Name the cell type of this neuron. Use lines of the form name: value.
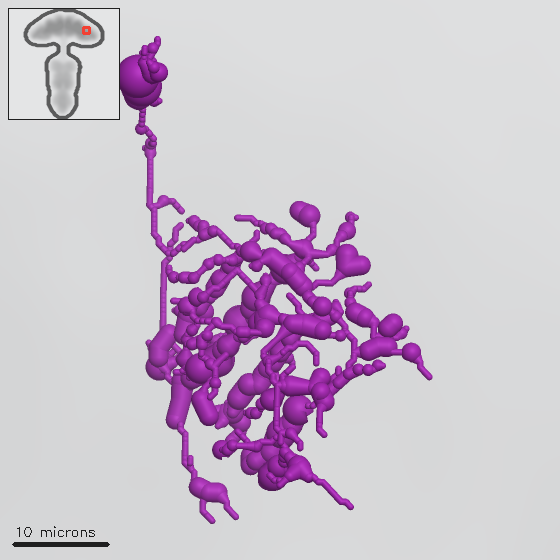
cell type: Dm9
